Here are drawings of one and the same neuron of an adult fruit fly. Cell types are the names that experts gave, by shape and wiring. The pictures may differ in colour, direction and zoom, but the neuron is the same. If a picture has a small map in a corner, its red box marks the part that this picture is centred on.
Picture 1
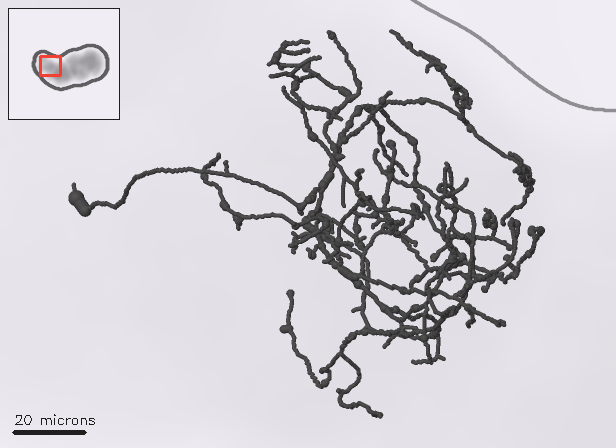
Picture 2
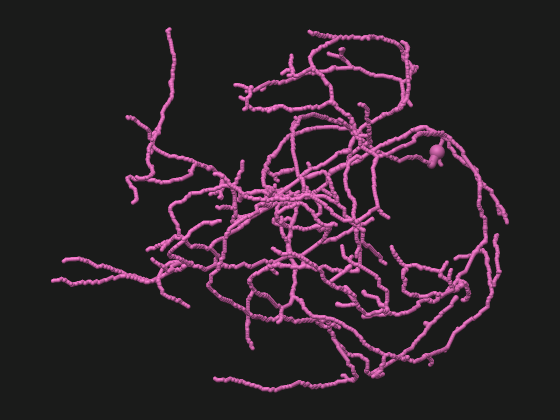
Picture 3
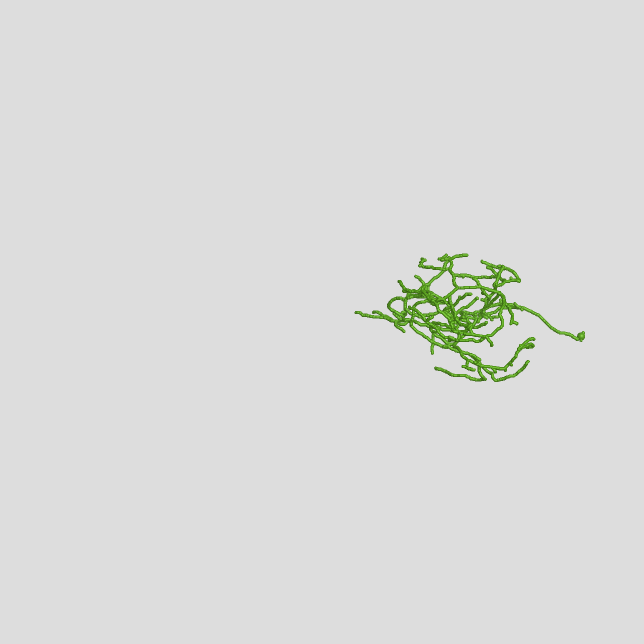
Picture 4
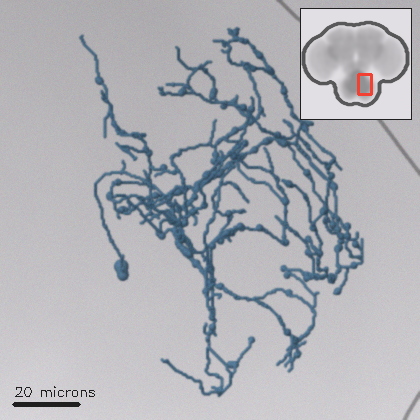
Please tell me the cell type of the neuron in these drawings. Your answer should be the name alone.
IN04B025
